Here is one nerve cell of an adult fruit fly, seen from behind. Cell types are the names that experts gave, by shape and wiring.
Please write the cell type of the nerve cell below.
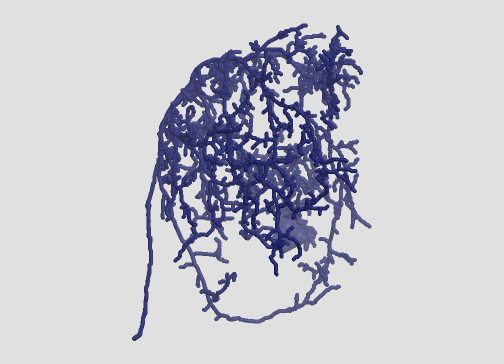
Pleural remotor/abductor MN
